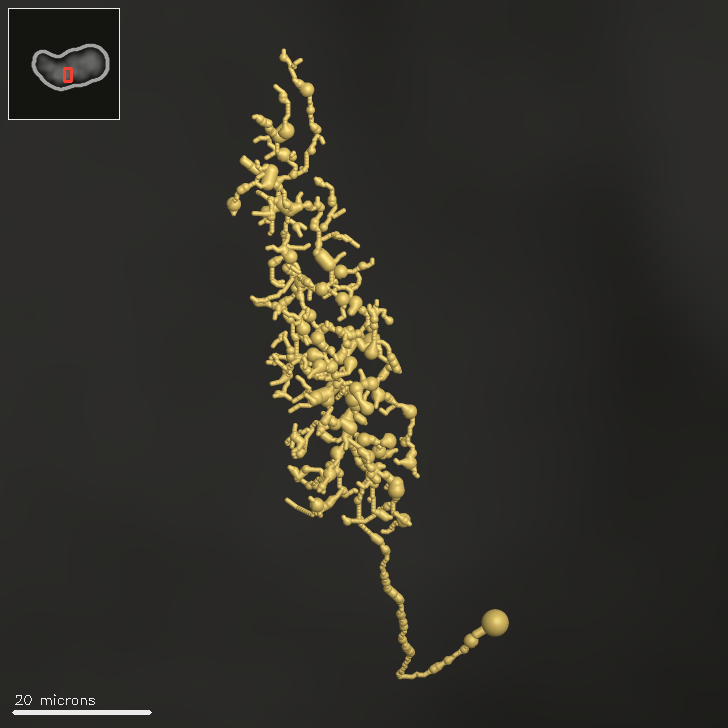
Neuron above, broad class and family: optic-lobe intrinsic neuron; Pm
